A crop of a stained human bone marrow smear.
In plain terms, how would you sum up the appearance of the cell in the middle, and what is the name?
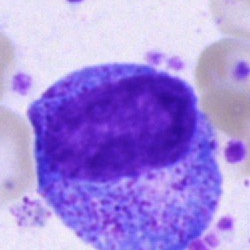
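The nucleus lies toward the top of the cell, and its chromatin stains dark purple. The cytoplasm is blue. Purple granules are most plentiful in the cytoplasm below the nucleus. It is a promyelocyte.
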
